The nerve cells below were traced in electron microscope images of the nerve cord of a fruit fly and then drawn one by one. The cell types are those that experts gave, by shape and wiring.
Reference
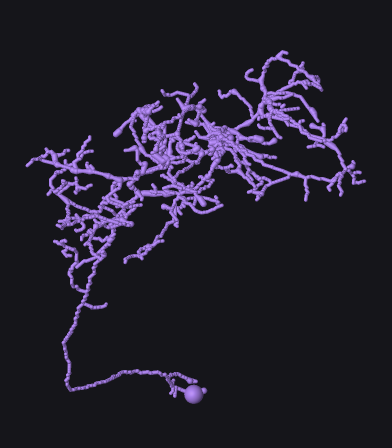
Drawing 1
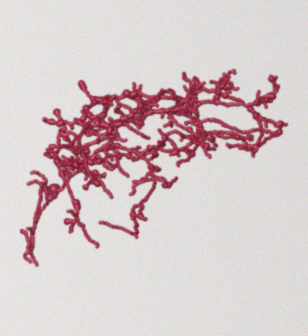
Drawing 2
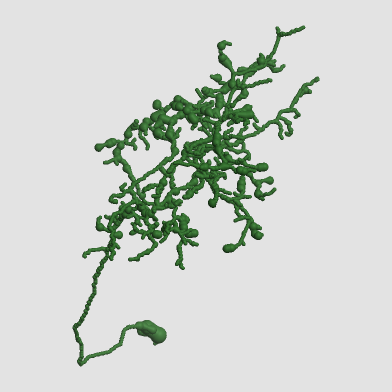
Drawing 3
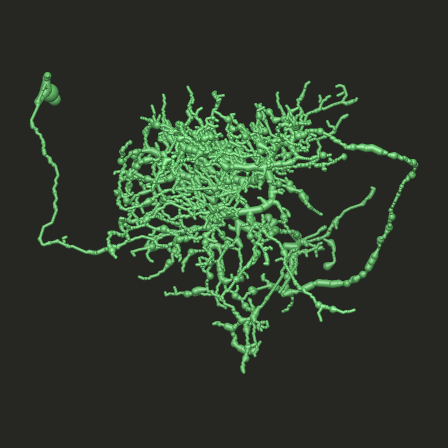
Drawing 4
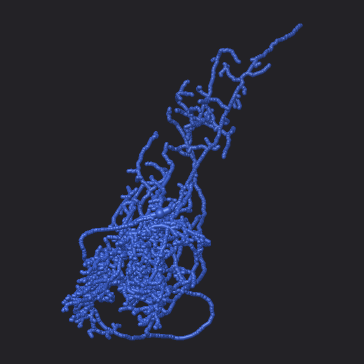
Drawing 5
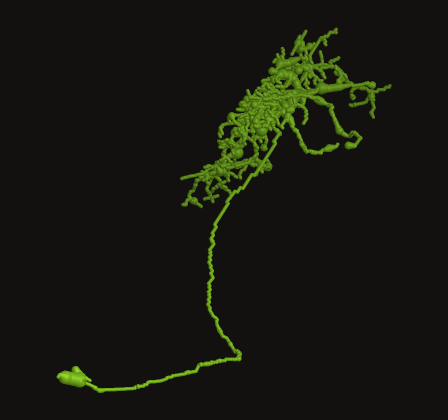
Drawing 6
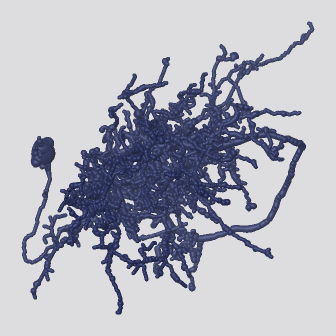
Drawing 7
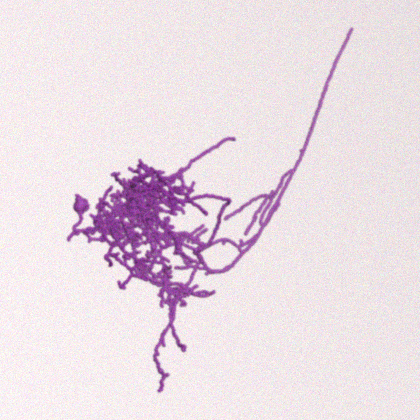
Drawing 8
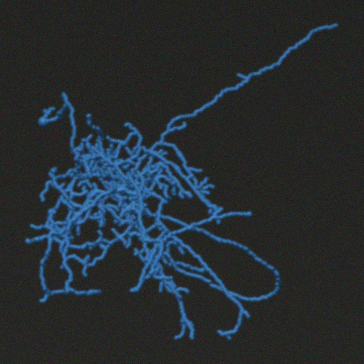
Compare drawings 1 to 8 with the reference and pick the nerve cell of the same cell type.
Drawing 1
